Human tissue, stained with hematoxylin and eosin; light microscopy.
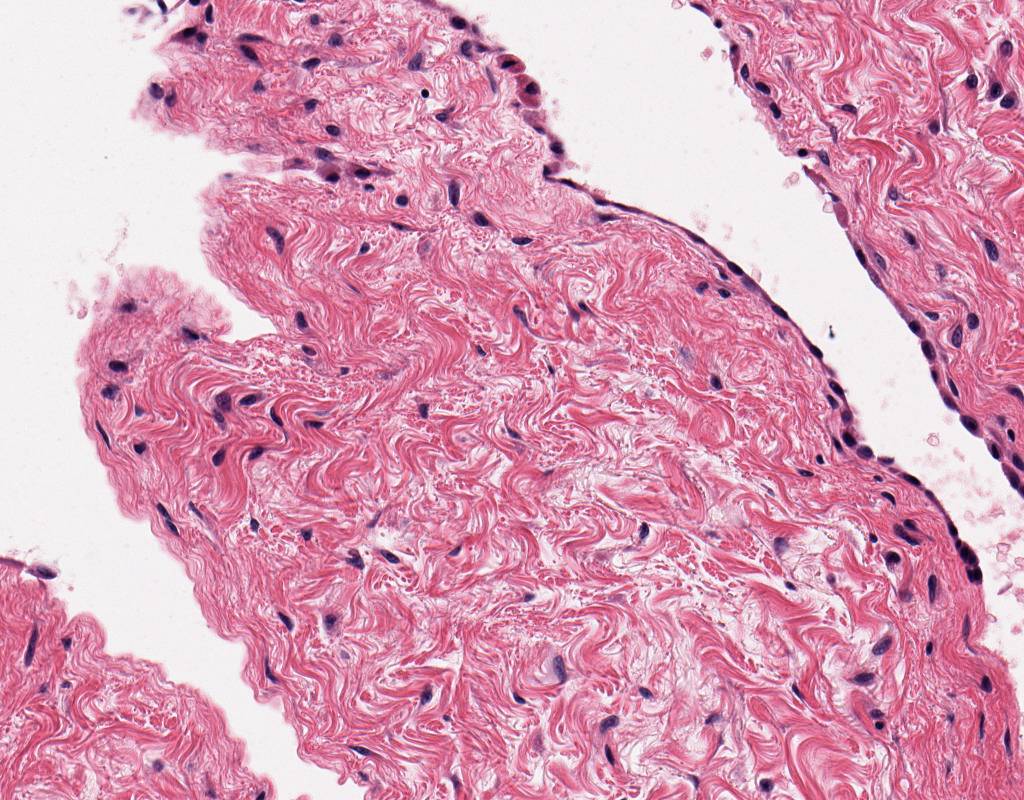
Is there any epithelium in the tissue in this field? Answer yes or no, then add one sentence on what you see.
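Yes. The right border of the central fold is covered by a single layer of flattened cells with dark, elongated nuclei.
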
